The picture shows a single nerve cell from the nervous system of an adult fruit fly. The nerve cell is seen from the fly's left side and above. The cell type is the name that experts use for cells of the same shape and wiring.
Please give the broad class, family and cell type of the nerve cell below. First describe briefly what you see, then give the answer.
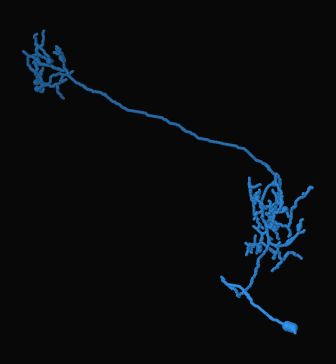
The cell body is at the lower right of the picture. As drawn here it is about as wide as it is tall. It is an optic-lobe intrinsic neuron. The family is Tm. Its cell type is Tm40.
